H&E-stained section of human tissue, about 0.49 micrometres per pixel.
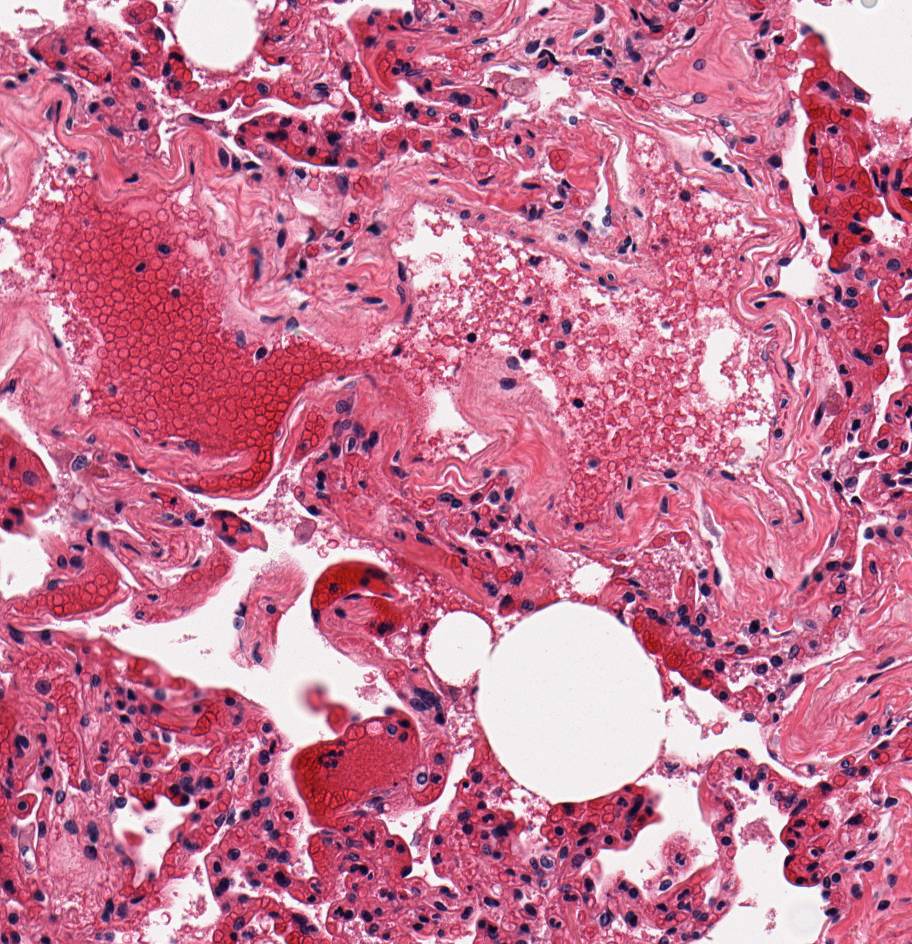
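Lung: a meshwork of thin cellular partitions around irregular open spaces, wavy pink fibrous bands running through the middle. Upper left, a space packed tight with red blood cells; centrally, a space with looser, more widely spaced ones. Partition nuclei are small, dark-staining, round to oval.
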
